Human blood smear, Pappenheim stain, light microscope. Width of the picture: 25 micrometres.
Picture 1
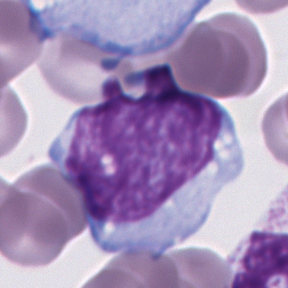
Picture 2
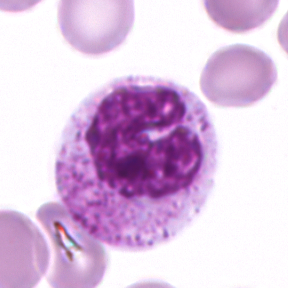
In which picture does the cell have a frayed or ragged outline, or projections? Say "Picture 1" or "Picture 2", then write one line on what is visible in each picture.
Picture 1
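Picture 1: Two small dark knob-like projections stick out from the top edge of the cell.
Picture 2: The cell has a round, smooth outline.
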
